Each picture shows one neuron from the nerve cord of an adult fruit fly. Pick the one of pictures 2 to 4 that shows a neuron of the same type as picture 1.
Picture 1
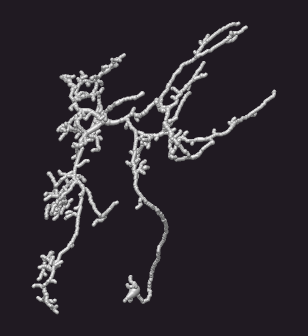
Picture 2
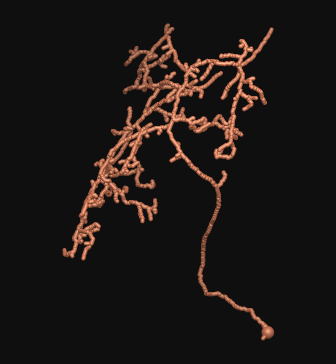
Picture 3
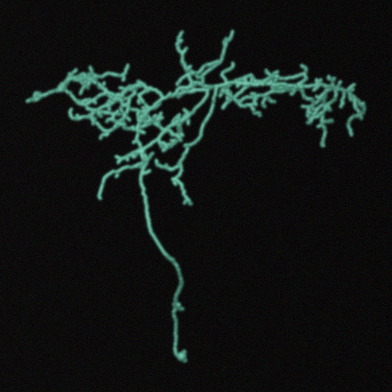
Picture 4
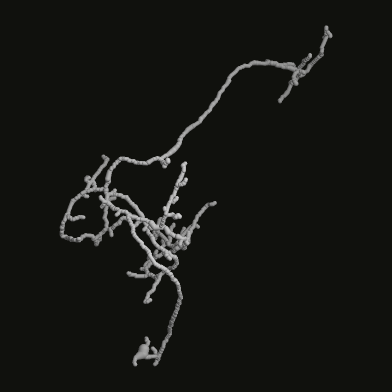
4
